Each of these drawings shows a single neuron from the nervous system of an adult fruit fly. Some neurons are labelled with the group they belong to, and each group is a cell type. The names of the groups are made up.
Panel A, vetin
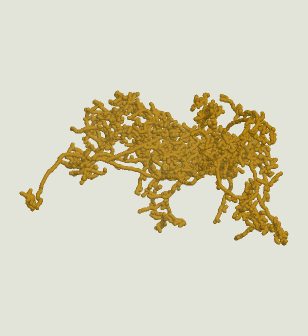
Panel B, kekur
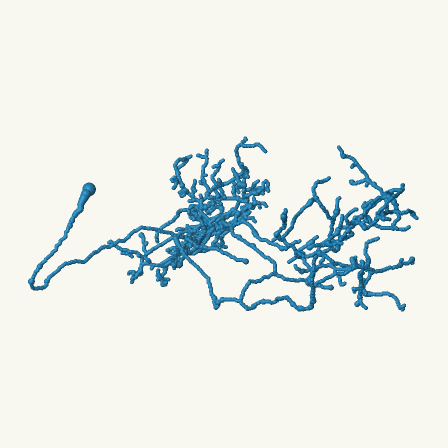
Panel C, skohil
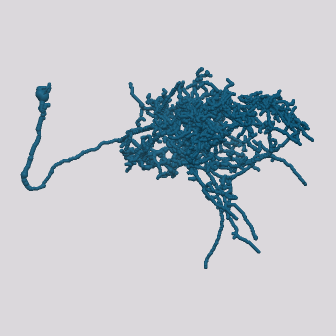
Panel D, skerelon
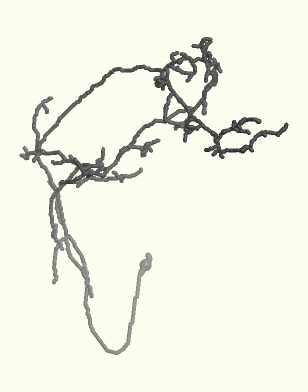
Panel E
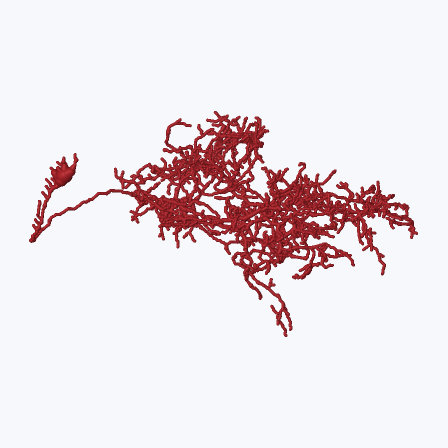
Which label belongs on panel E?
skohil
